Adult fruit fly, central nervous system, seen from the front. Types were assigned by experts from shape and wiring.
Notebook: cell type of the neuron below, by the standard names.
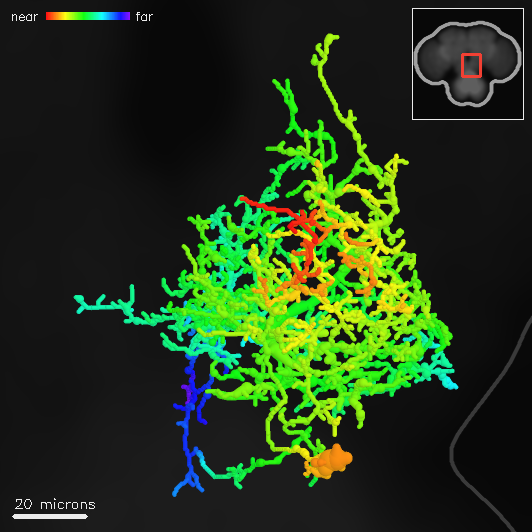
GNG087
